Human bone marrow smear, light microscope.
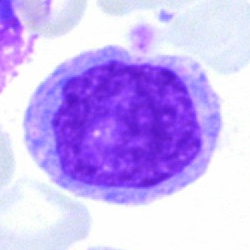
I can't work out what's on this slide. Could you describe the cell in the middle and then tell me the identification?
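An oval, broadly smooth outline encloses this cell. Most of the cell is filled by its nucleus. The cytoplasm is pale greyish-blue and lacks coarse dark granules. The cell is a monocyte.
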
